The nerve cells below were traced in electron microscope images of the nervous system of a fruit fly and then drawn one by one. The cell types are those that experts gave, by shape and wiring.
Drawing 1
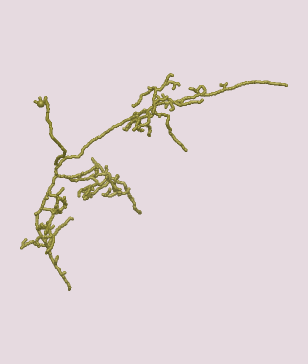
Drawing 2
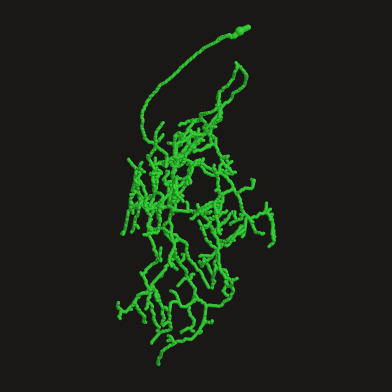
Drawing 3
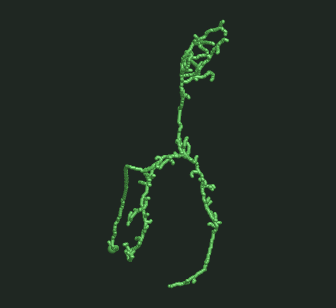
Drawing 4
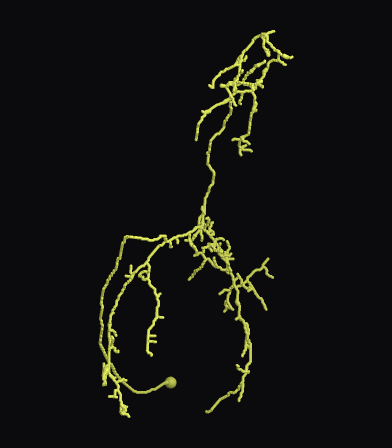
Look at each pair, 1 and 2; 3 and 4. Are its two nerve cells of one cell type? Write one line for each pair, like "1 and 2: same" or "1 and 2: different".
1 and 2: different
3 and 4: same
